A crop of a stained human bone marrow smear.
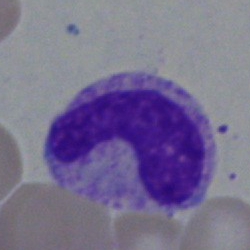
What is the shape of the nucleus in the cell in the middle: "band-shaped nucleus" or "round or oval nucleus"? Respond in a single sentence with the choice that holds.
There is a curved, band-shaped nucleus without separate lobes in this cell.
